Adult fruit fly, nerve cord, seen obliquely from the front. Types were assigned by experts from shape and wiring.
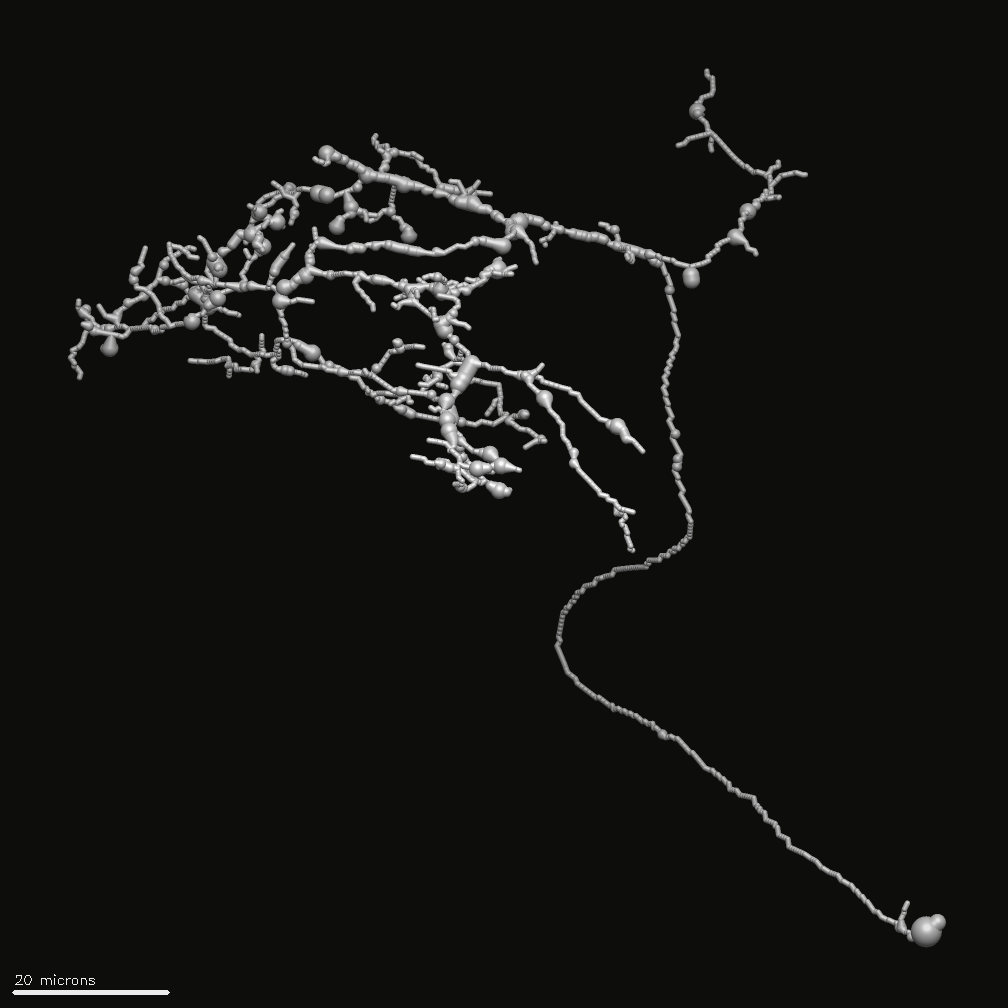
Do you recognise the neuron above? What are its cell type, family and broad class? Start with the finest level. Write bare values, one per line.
IN02A029
hemilineage 02A
nerve-cord intrinsic neuron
